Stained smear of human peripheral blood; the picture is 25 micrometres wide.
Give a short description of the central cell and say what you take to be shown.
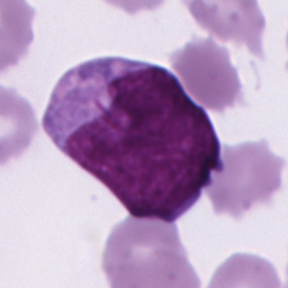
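Taking the cytoplasm point by point, it forms a crescent mainly on the upper left side of the cell. Its colour is pale lilac, much lighter than the nucleus. It holds no coarse, large granules and shows no clear vacuoles. The name to give is myeloblast.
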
